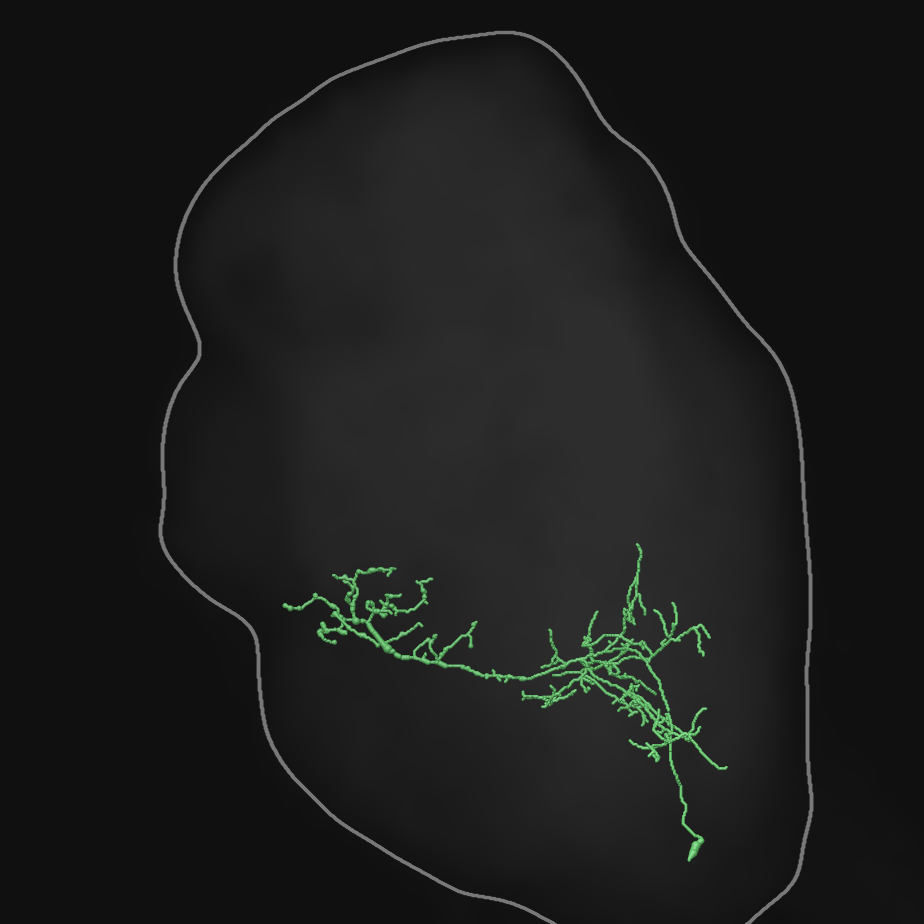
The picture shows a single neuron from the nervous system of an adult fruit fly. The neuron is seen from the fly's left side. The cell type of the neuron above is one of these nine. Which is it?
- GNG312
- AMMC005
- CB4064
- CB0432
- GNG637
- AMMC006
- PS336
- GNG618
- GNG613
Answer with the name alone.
CB4064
